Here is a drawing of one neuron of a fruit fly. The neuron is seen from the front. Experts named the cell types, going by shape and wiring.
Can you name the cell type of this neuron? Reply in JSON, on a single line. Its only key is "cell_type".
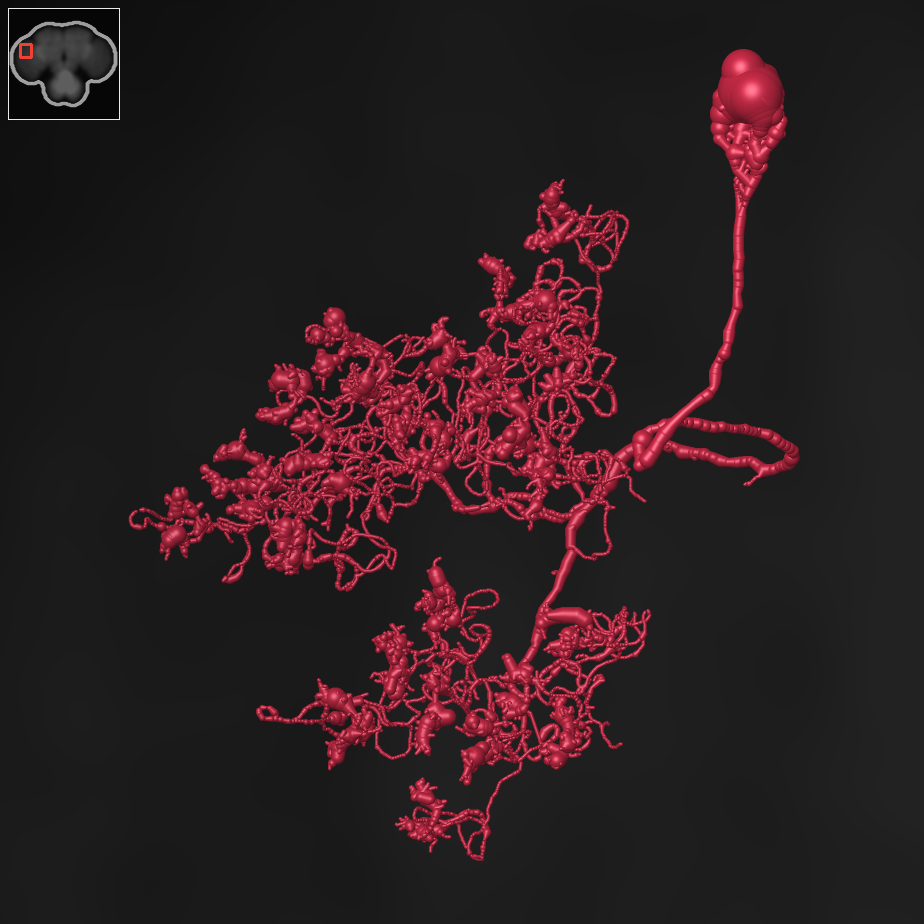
{"cell_type": "Dm4"}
